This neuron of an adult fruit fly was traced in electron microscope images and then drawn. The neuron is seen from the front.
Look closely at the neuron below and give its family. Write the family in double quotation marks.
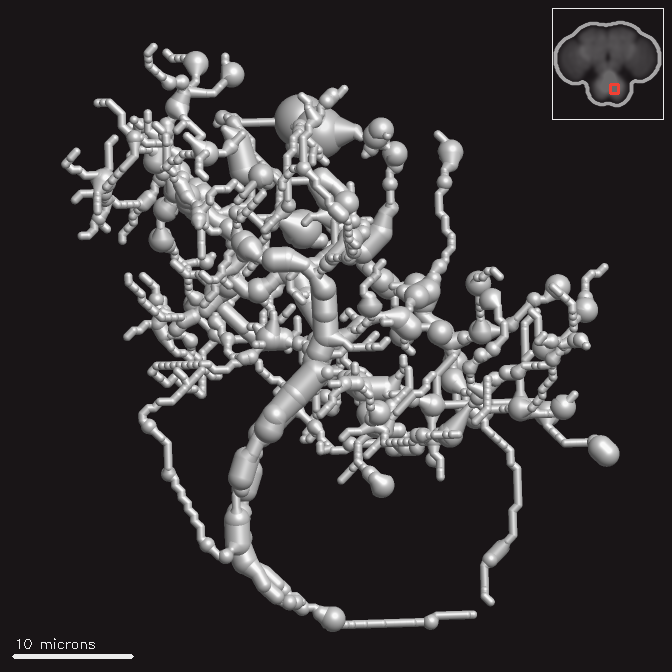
"hemilineage 01B"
